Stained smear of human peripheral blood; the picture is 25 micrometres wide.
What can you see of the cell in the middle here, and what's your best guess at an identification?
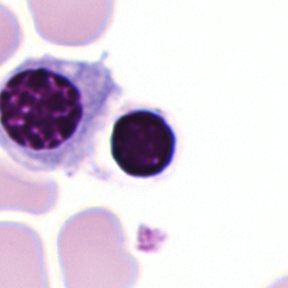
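Chromatin dense and very dark purple, with only a few faint lighter spots. No nucleolus visible. Cytoplasm only a very thin, pale rim around the nucleus. Surface without projections. Normoblast.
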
